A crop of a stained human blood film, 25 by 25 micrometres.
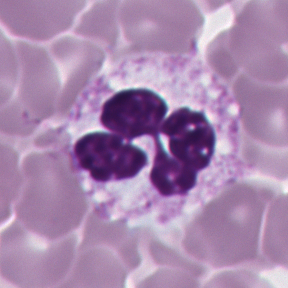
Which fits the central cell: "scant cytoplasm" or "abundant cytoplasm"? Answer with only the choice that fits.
Abundant cytoplasm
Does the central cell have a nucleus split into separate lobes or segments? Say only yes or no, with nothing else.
Yes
